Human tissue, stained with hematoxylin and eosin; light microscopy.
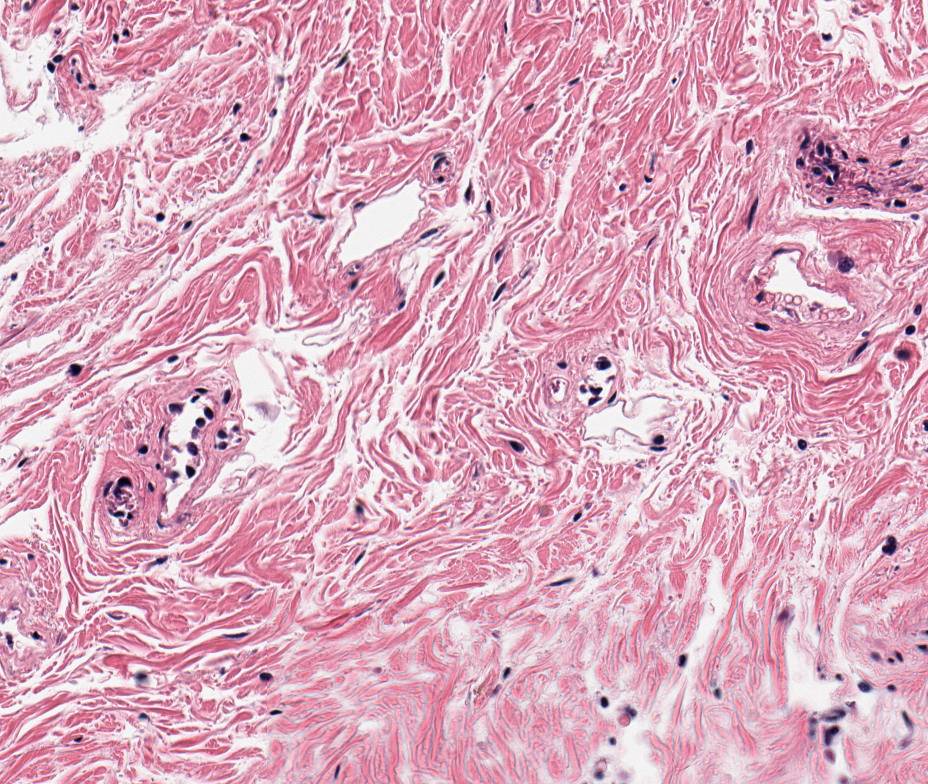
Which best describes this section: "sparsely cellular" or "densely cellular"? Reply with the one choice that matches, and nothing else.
Sparsely cellular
